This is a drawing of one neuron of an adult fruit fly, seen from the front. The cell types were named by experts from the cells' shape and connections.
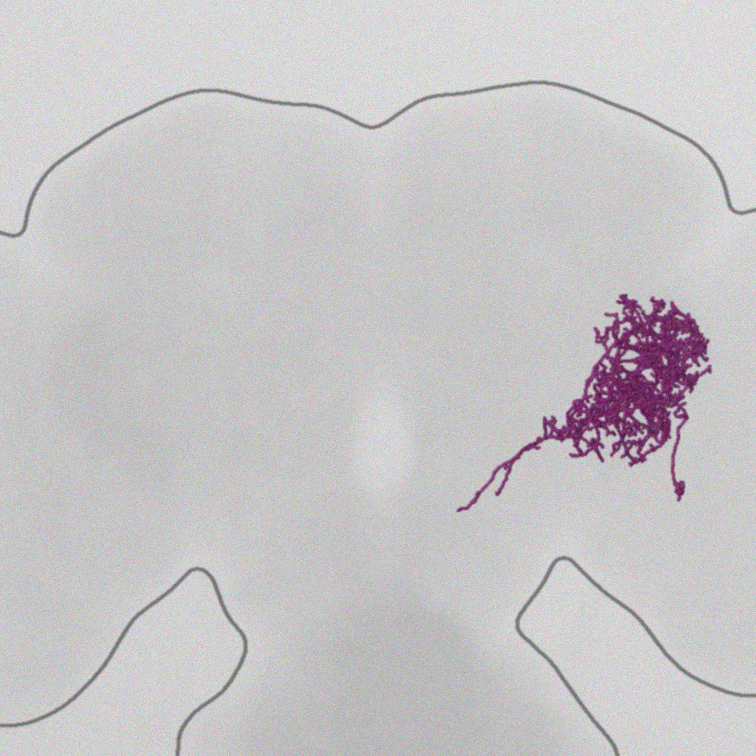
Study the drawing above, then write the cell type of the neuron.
AVLP099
